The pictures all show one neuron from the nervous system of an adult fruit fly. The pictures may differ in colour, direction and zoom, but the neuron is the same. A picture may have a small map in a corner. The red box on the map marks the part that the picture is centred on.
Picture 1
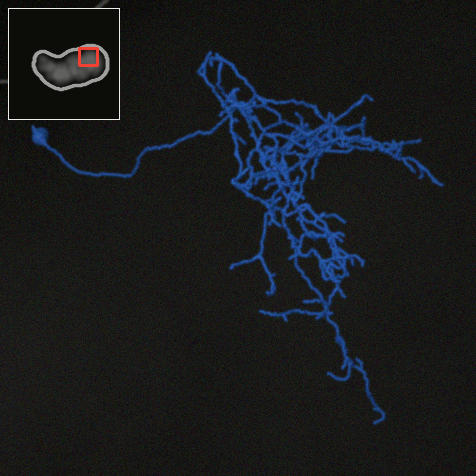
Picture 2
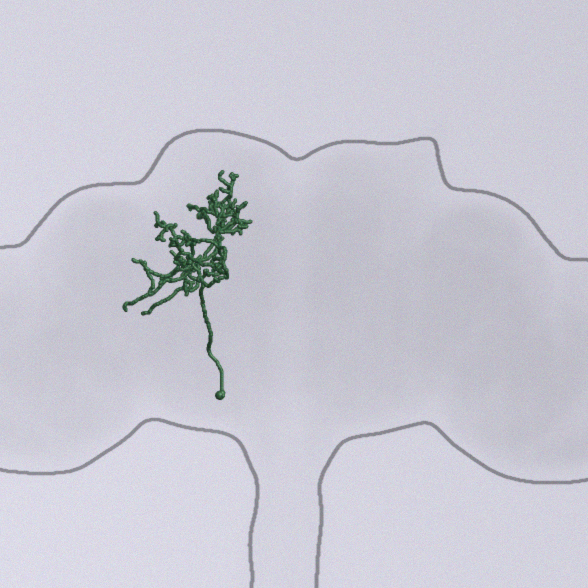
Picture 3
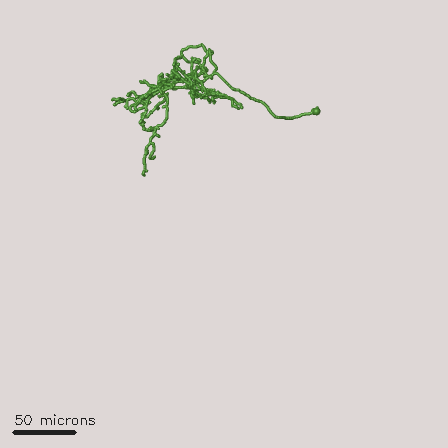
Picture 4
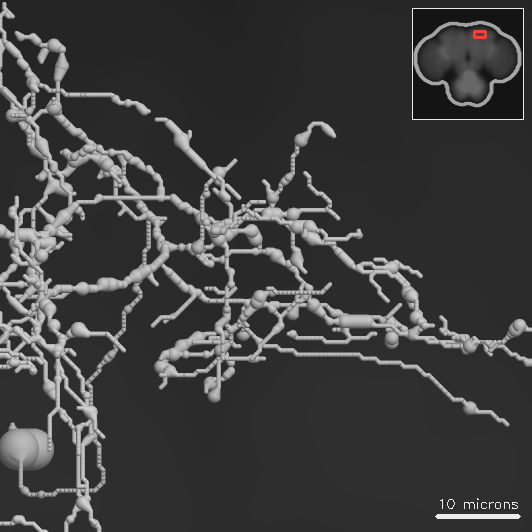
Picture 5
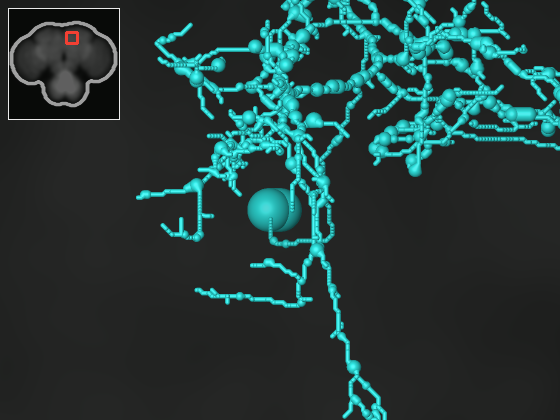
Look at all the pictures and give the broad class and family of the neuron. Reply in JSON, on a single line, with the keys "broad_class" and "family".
{"broad_class": "central-brain intrinsic neuron", "family": "hemilineage DM6_dorso_lateral"}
